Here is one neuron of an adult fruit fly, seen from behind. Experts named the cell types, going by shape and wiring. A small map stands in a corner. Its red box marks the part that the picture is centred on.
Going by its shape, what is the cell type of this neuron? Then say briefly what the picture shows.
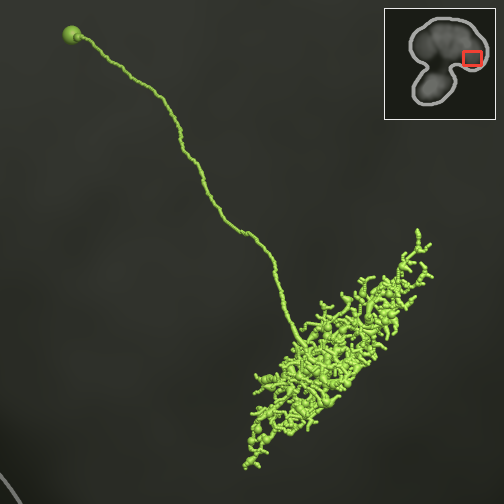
The cell type is Pm5. This is an optic-lobe intrinsic neuron. The cell body is at the upper left of the picture. The picture shows dozens of branch ends.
